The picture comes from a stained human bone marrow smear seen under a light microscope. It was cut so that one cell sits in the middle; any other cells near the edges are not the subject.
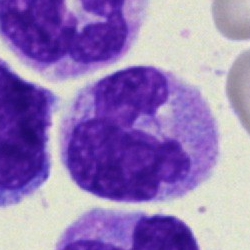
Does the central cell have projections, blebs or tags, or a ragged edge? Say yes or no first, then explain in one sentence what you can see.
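No. The cell outline is roughly round and smooth.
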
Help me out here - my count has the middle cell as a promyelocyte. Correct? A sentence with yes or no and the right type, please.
No, the central cell is a monocyte; it should not be labelled a promyelocyte.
